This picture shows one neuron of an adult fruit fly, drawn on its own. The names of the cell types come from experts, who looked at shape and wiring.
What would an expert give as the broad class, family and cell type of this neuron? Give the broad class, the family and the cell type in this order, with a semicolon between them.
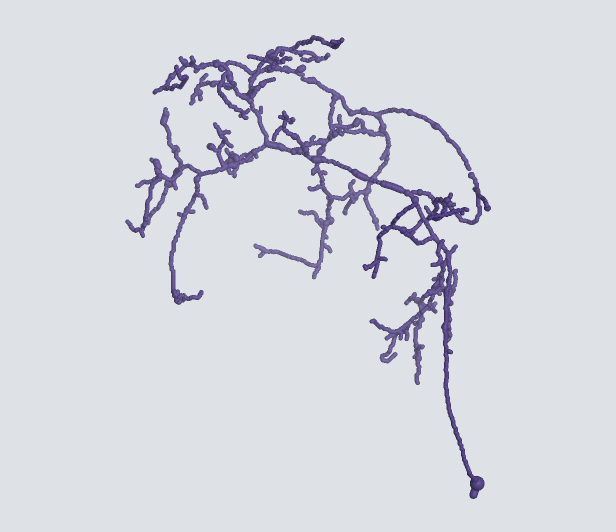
nerve-cord intrinsic neuron; hemilineage 08A; IN08A011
